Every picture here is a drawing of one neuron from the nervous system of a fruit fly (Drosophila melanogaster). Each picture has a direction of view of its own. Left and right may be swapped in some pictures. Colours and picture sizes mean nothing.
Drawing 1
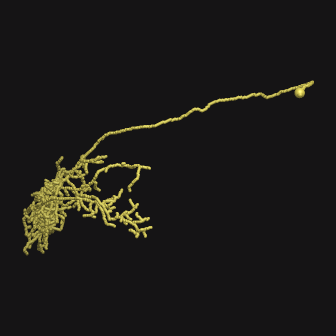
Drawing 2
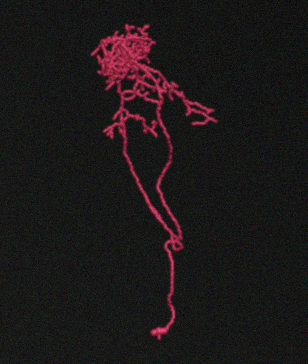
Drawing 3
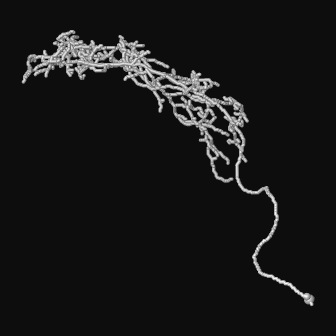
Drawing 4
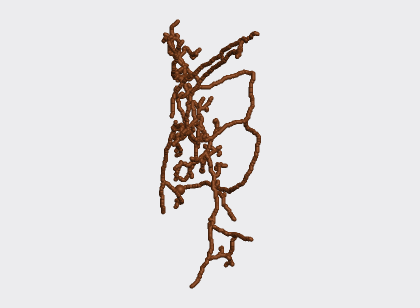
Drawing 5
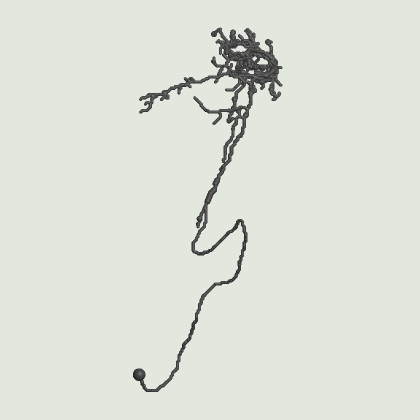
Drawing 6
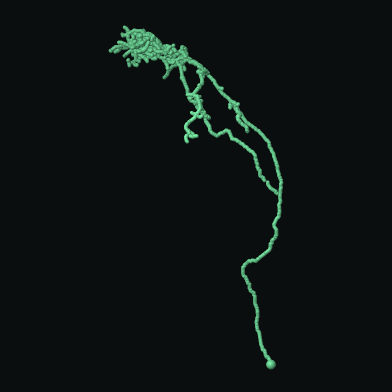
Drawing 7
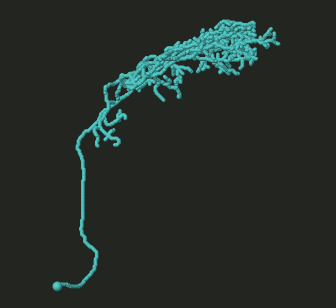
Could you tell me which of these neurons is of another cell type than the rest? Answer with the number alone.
4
